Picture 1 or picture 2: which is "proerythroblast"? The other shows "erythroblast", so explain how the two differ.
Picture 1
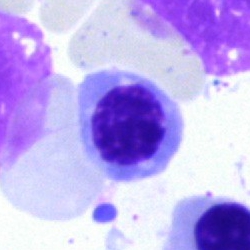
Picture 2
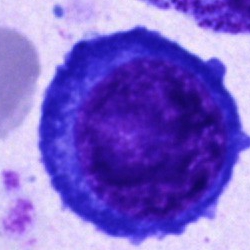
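So the first one's the erythroblast, and the second's the proerythroblast. Both are round in outline, but the erythroblast's edge is smooth, while the proerythroblast has small blunt blebs sticking out from its right edge. Look at the cytoplasm: in the erythroblast it's a moderate rim of pale blue, and in the proerythroblast it's deep blue, again a moderate rim running all the way round the nucleus. In the proerythroblast the nucleus sits slightly off centre, toward the right side of the cell. The erythroblast's chromatin is dark purple and coarsely clumped, and there's no distinct nucleolus to be seen. Neither shows granules: none visible in the erythroblast, none distinct in the proerythroblast.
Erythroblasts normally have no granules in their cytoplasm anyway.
Red cells press against the erythroblast on its left and upper sides.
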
